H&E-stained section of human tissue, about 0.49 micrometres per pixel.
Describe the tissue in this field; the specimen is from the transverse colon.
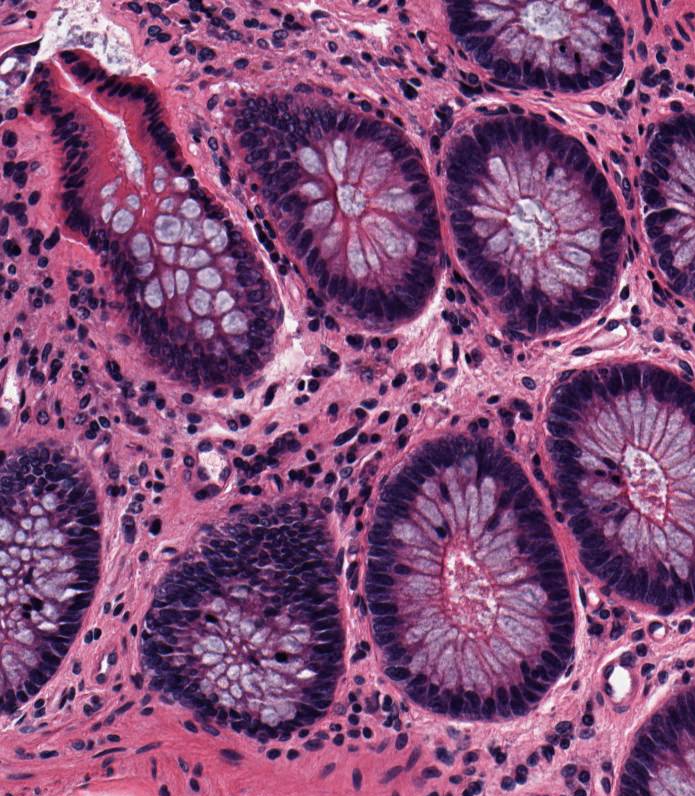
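Round to oval gland profiles, cut across, occupy most of the field, spaced fairly evenly in stroma. They are simple and unbranched, without budding or back-to-back crowding. A single layer of columnar cells lines each, with dark nuclei at the outer, basal edge.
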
